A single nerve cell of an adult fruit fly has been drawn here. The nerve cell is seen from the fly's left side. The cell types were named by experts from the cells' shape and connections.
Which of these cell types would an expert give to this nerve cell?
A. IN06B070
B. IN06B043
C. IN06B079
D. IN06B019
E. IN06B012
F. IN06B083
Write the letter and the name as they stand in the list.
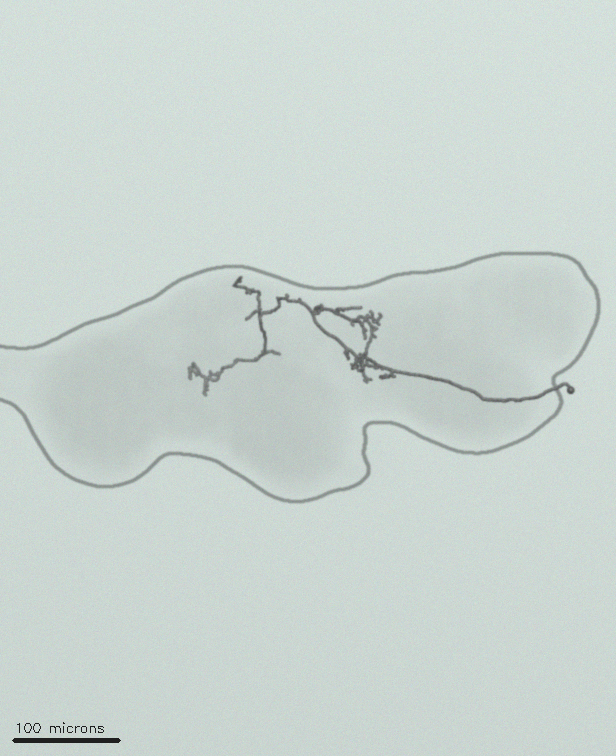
F. IN06B083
